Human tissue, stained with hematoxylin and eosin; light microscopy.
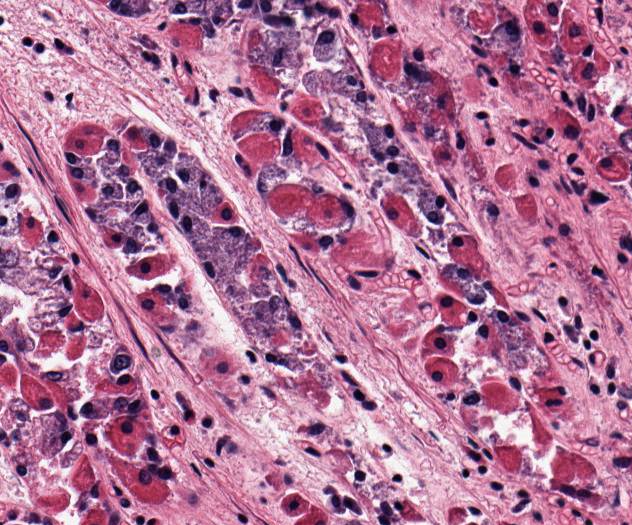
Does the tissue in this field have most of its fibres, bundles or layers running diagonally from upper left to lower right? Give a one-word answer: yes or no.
Yes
